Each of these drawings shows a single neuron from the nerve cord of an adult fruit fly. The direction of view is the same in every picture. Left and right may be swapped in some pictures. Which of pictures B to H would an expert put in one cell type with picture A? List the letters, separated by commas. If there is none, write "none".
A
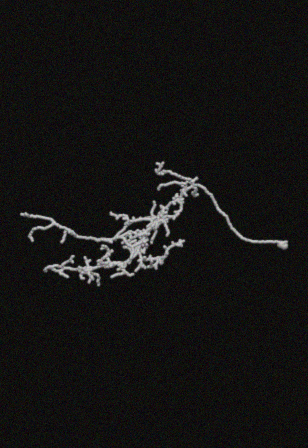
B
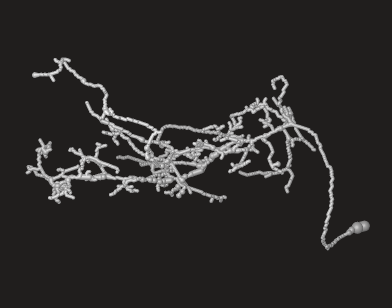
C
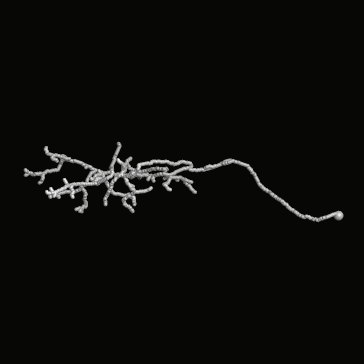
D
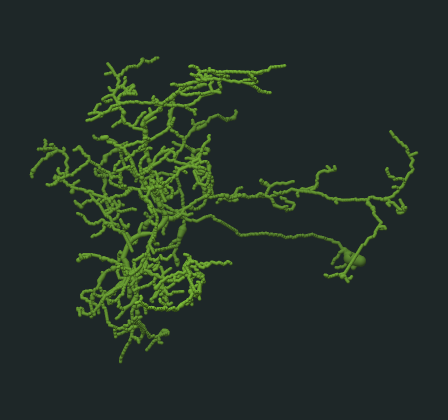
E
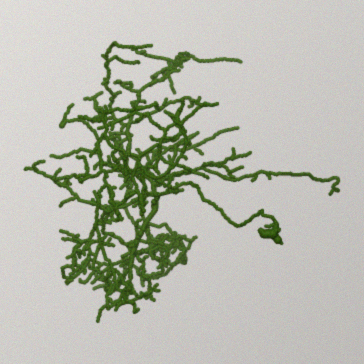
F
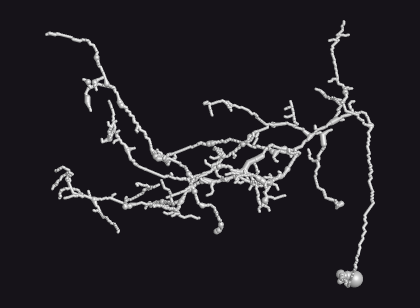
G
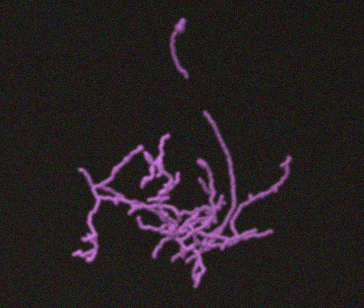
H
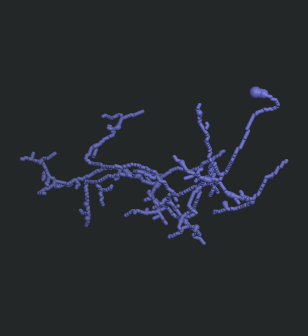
B, F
